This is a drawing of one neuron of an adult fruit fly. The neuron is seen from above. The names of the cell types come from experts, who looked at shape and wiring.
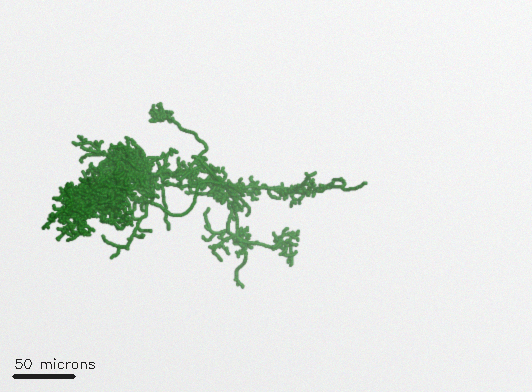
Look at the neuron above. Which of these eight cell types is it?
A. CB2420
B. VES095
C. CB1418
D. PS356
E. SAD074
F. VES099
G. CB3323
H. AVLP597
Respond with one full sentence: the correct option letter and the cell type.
Within the options, H, AVLP597, is the neuron's cell type.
